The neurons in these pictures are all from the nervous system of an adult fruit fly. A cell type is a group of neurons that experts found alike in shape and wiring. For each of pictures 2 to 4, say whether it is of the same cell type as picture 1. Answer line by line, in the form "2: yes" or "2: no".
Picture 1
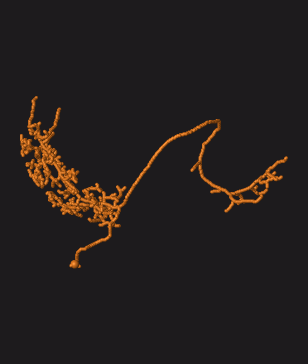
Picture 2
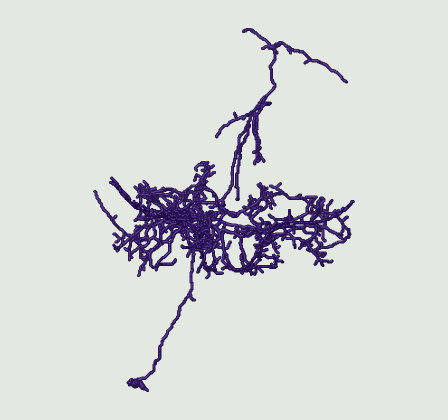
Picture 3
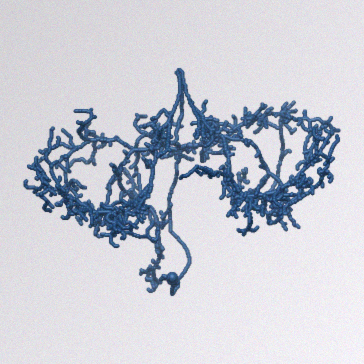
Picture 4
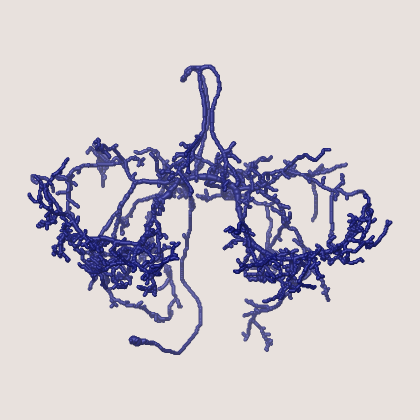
2: no
3: no
4: no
